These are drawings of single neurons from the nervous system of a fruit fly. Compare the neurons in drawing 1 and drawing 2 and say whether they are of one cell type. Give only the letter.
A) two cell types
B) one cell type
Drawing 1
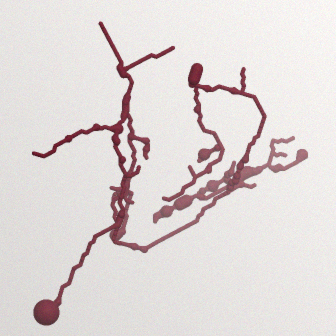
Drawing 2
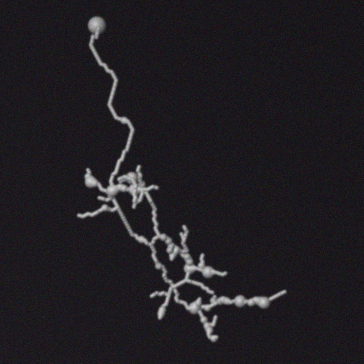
B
